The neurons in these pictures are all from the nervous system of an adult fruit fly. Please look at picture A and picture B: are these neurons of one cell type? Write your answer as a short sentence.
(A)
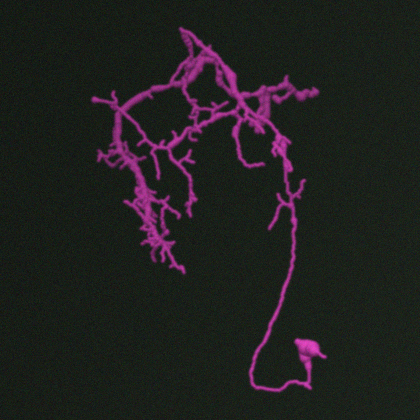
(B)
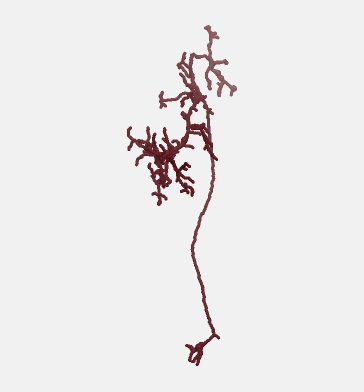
They are of different cell types.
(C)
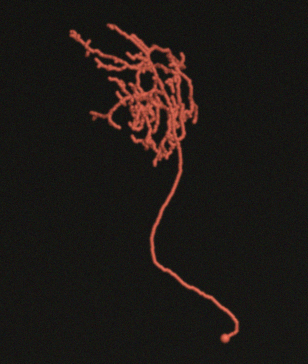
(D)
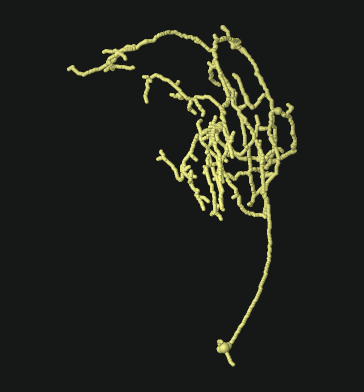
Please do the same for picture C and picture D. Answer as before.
They are of the same cell type.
